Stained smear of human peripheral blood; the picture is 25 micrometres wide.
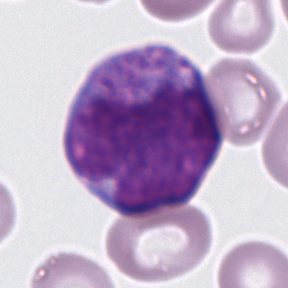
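Atypical promyelocyte in a stained smear of human peripheral blood, about 15 micrometres across. The upper part of the cell is paler than the lower part and is scattered with small dark purple specks. The darker lower part has a mottled, uneven texture. A small pale patch lies at the lower-left edge of the cell.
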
